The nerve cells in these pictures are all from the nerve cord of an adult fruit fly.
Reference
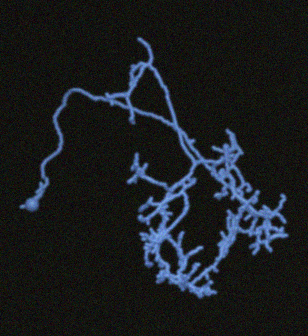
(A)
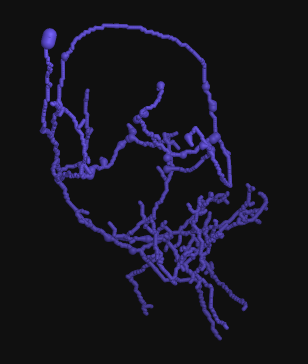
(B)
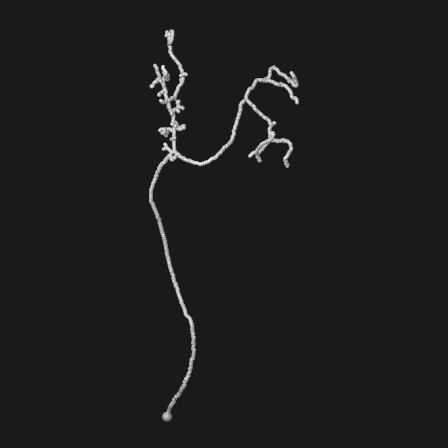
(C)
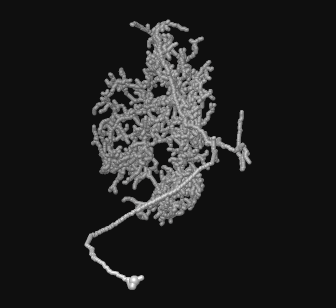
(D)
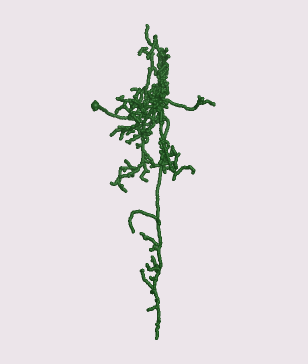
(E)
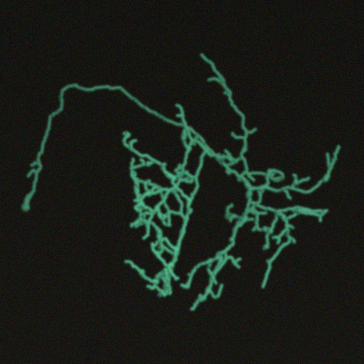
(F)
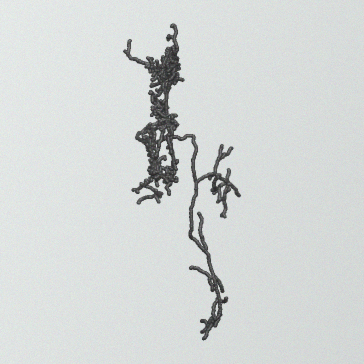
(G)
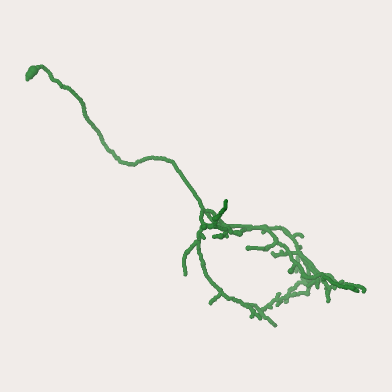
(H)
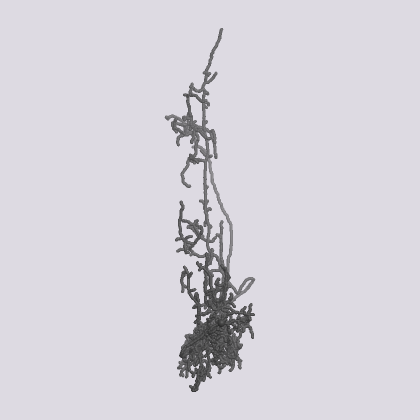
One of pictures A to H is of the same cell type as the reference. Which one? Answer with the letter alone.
E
